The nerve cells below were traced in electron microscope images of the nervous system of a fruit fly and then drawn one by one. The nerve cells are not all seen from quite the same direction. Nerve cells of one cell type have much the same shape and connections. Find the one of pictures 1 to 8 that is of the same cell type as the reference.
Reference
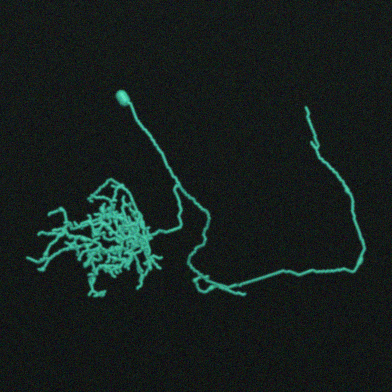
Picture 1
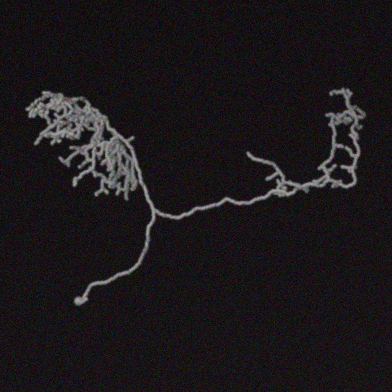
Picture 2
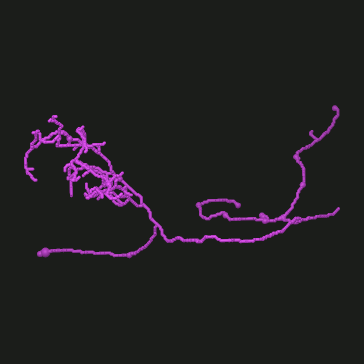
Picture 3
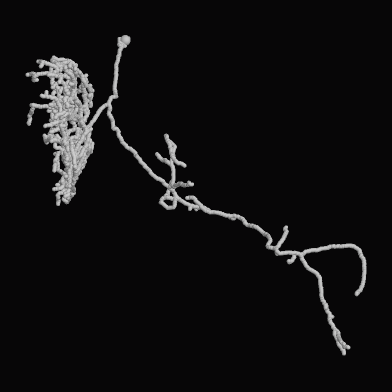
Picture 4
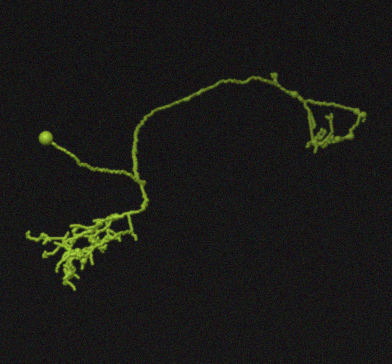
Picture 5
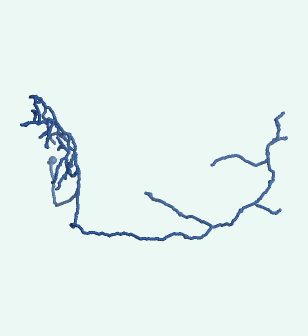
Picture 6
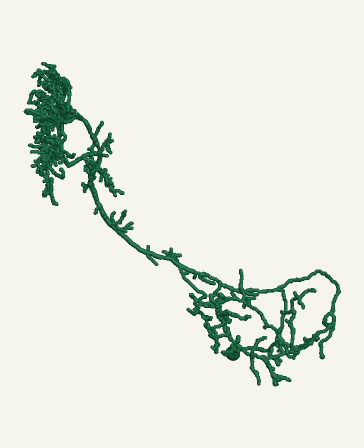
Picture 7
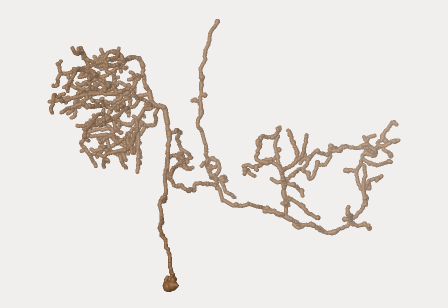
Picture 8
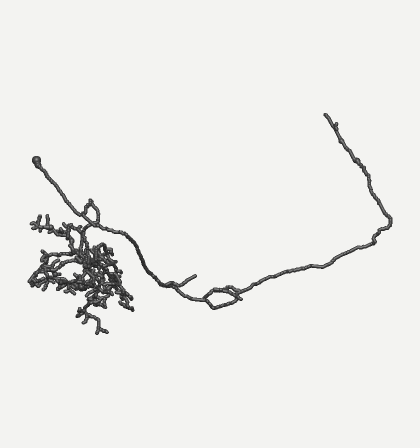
Picture 8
